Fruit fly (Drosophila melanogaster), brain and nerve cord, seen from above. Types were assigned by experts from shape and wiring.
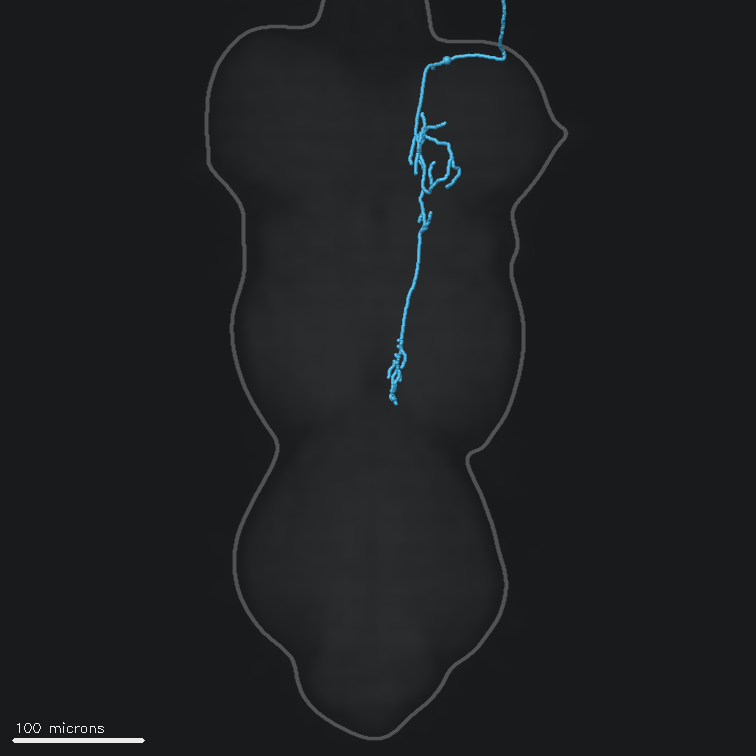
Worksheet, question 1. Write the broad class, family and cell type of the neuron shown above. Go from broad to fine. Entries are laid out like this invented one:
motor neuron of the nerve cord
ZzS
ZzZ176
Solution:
sensory neuron entering the nerve cord
class mechanosensory proprioceptive
SNpp19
